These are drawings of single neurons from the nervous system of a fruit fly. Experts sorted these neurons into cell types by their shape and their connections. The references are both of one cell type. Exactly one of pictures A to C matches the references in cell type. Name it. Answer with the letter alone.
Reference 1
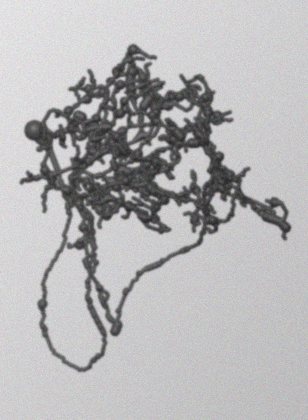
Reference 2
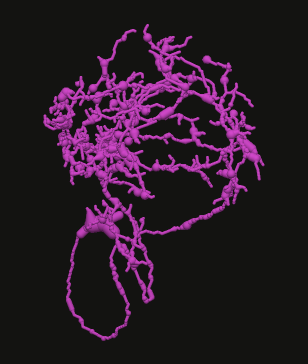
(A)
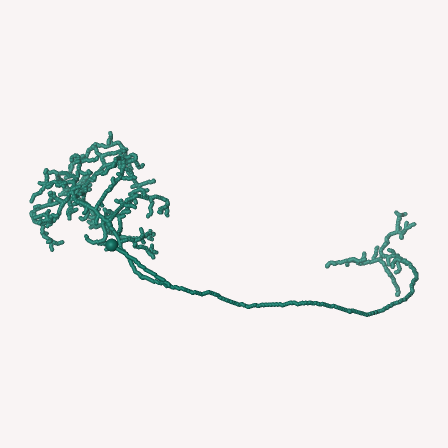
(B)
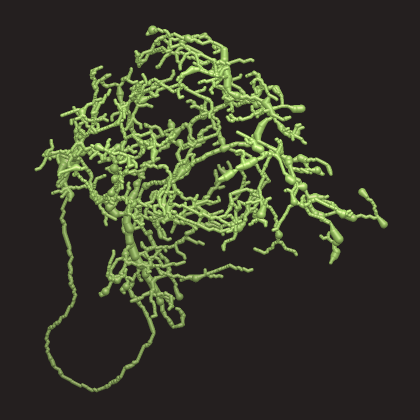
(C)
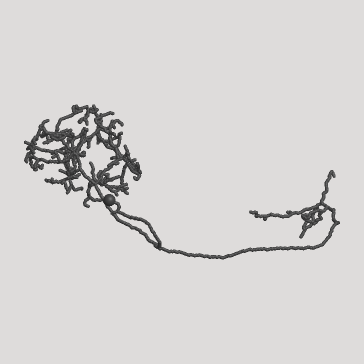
B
